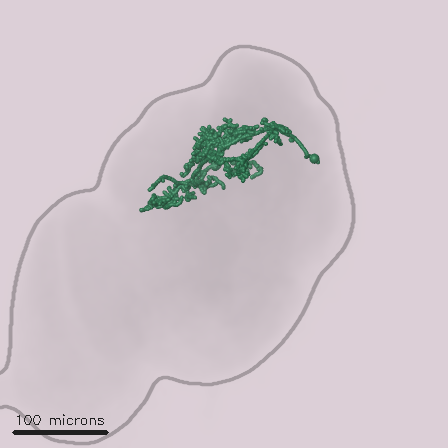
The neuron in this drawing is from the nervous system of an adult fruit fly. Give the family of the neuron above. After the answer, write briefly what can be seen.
The family is hemilineage SMPad2. It is a central-brain intrinsic neuron. From left to right in the picture it spans about 190 microns. In this view it is wider than it is tall.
